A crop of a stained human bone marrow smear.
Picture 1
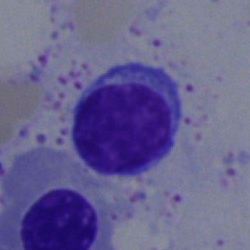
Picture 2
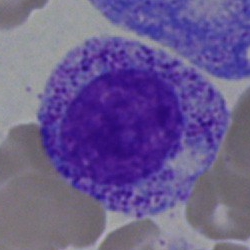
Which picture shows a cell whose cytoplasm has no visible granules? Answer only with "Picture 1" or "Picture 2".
Picture 1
